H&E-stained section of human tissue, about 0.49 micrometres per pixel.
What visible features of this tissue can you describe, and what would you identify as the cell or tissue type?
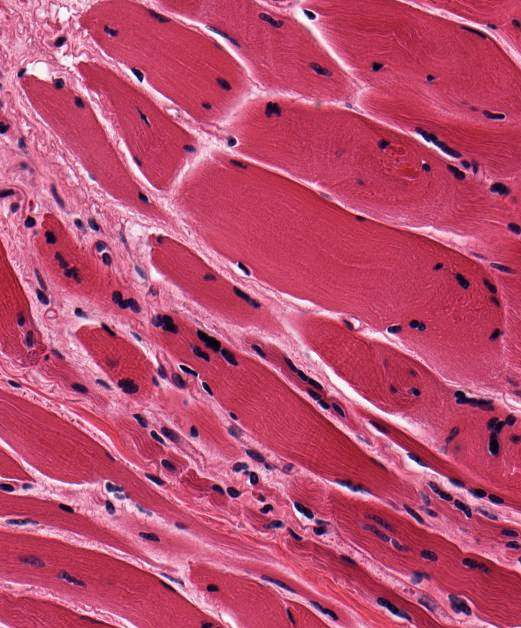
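Dark, elongated nuclei sit at fibre edges, not in centres. Fibres broader upper right than lower left. Narrow white clefts separate many fibres. No fat cells in field. Tissue: skeletal muscle.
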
